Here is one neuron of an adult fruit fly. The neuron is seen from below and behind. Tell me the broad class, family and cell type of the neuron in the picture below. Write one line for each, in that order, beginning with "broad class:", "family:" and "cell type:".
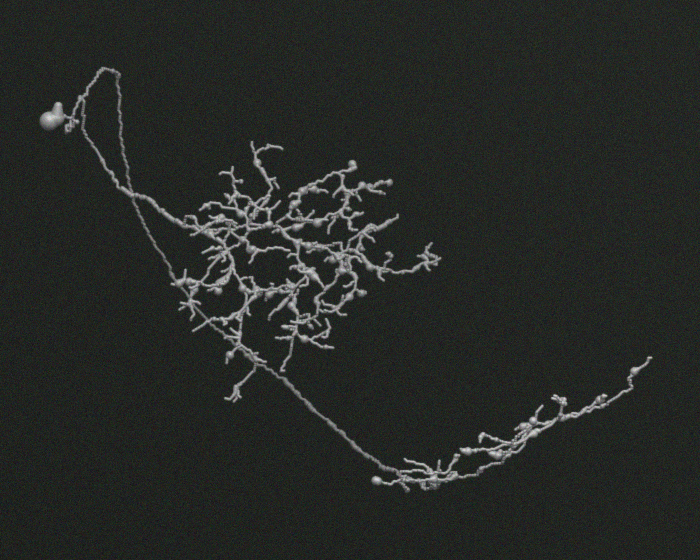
broad class: optic-lobe intrinsic neuron
family: MeLo
cell type: MeLo12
